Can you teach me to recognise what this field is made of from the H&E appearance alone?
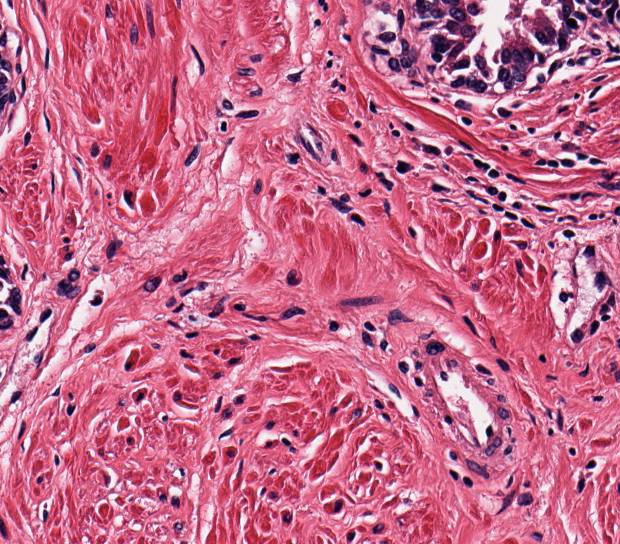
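That's fibromuscular stroma. Pink fibre bundles interlace in different directions through most of the field, with small, dark, elongated nuclei scattered among them.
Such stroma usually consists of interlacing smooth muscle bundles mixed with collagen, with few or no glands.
Some small, narrow glandular spaces with a one-cell lining sit at the right.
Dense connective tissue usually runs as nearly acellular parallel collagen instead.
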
